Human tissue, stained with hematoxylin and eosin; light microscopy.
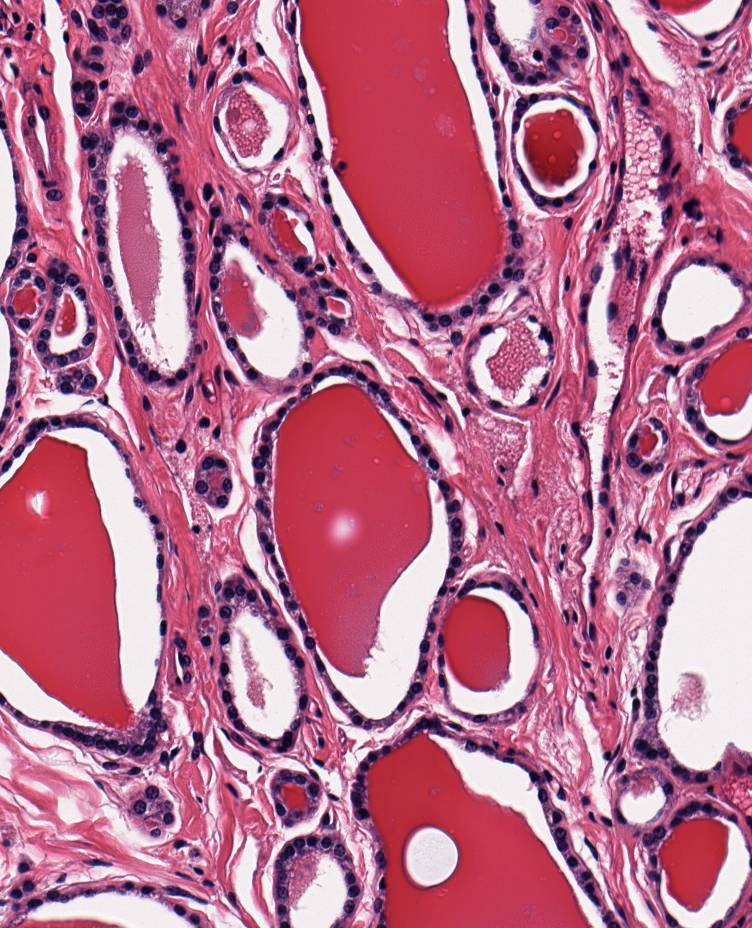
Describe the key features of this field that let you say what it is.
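Start with the name: thyroid follicle. The lining is a single layer of flattened to low cuboidal cells, small round dark nuclei in one even row.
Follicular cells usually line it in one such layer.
Now the middle: most lumens hold homogeneous, deep red, glassy material.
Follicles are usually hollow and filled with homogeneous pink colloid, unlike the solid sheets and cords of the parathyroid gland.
In many, a clear white gap parts the red material from the lining.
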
